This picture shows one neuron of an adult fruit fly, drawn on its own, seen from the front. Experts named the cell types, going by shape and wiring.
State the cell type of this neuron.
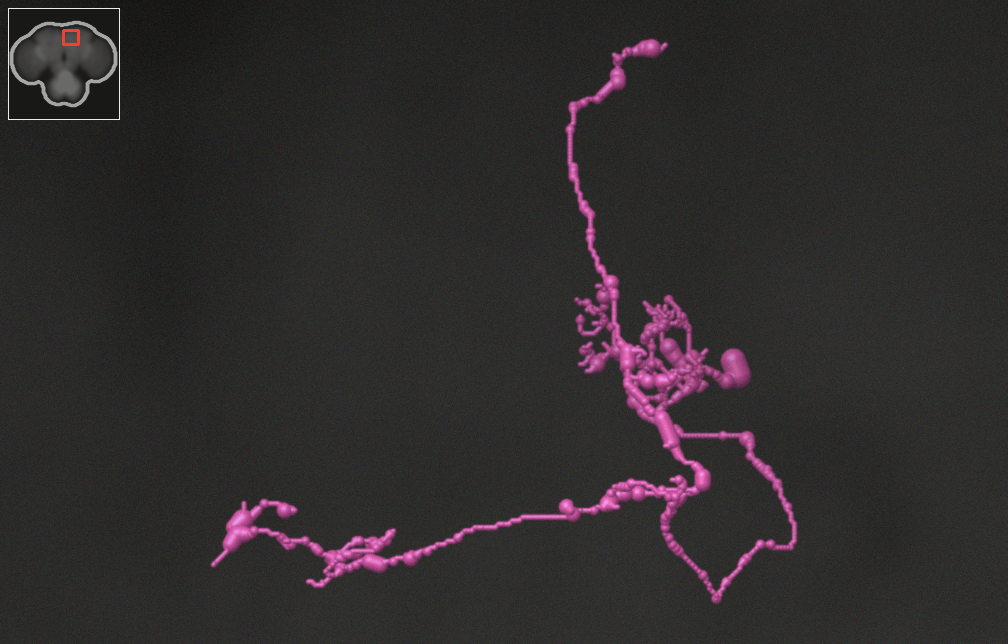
KCa'b'-m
